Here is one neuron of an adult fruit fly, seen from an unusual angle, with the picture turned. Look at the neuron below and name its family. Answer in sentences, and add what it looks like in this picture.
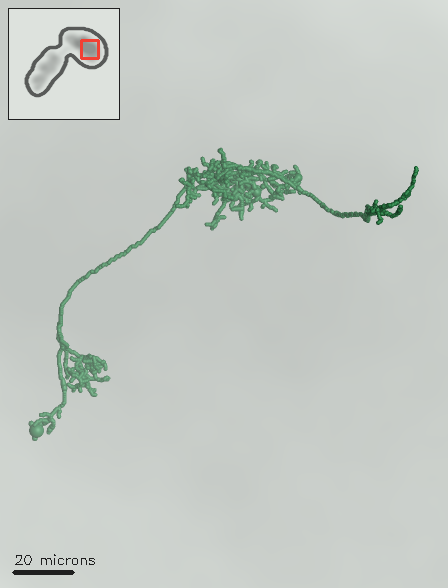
The name of its family is class CX. It is a central-brain intrinsic neuron. The cell body is at the lower left of the picture. From left to right in the picture it spans about 130 microns. Dozens of branch ends can be seen.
